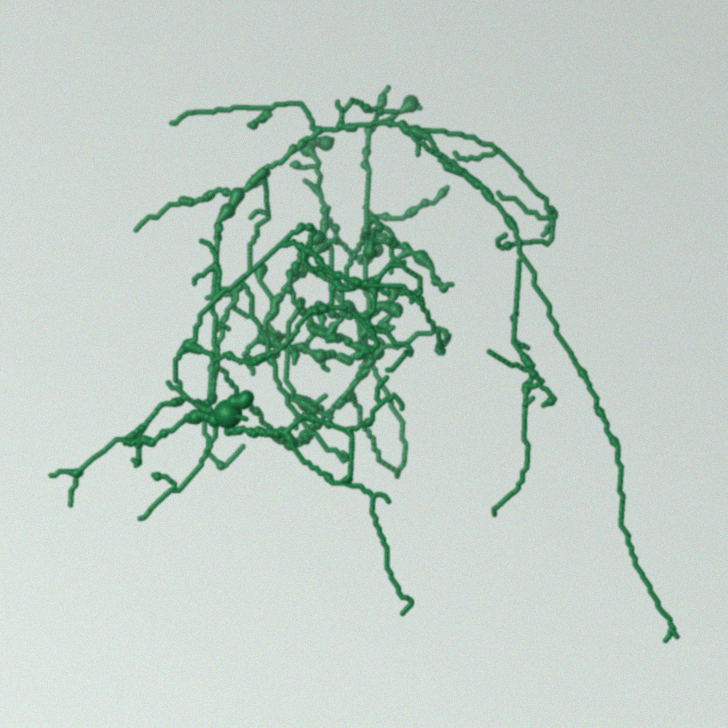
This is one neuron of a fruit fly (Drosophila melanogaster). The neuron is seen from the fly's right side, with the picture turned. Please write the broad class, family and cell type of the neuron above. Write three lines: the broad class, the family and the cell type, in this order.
central-brain intrinsic neuron
class DAN
PAM07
